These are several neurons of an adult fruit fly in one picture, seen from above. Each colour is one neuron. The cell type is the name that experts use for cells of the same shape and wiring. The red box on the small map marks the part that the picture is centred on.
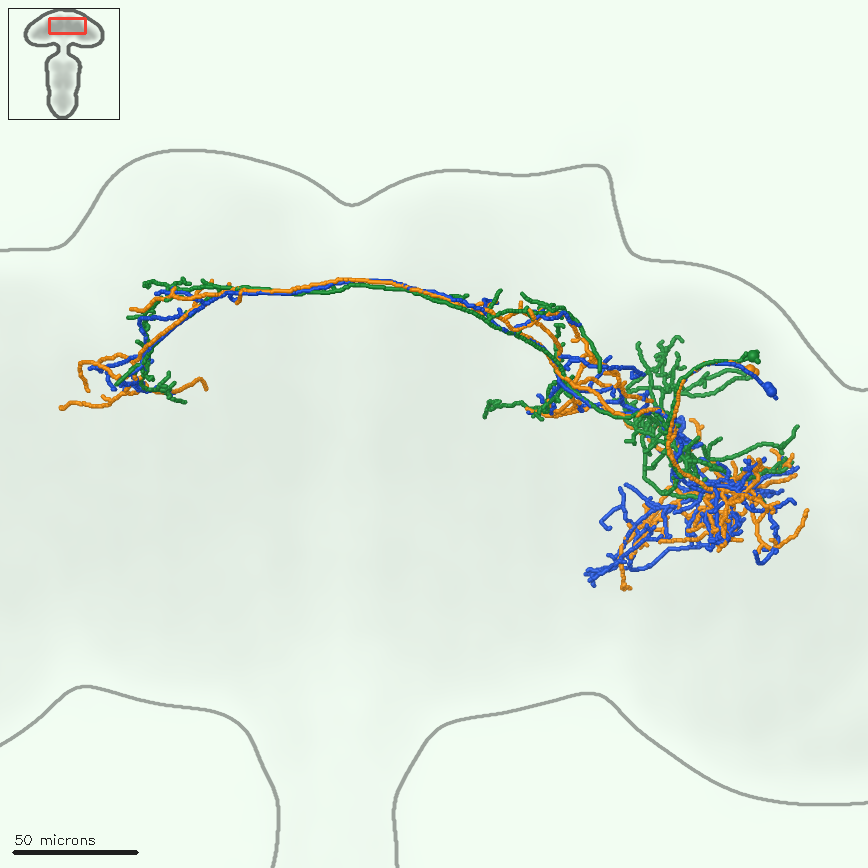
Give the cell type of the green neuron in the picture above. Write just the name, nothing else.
AVLP753m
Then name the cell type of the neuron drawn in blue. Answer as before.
PVLP205m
